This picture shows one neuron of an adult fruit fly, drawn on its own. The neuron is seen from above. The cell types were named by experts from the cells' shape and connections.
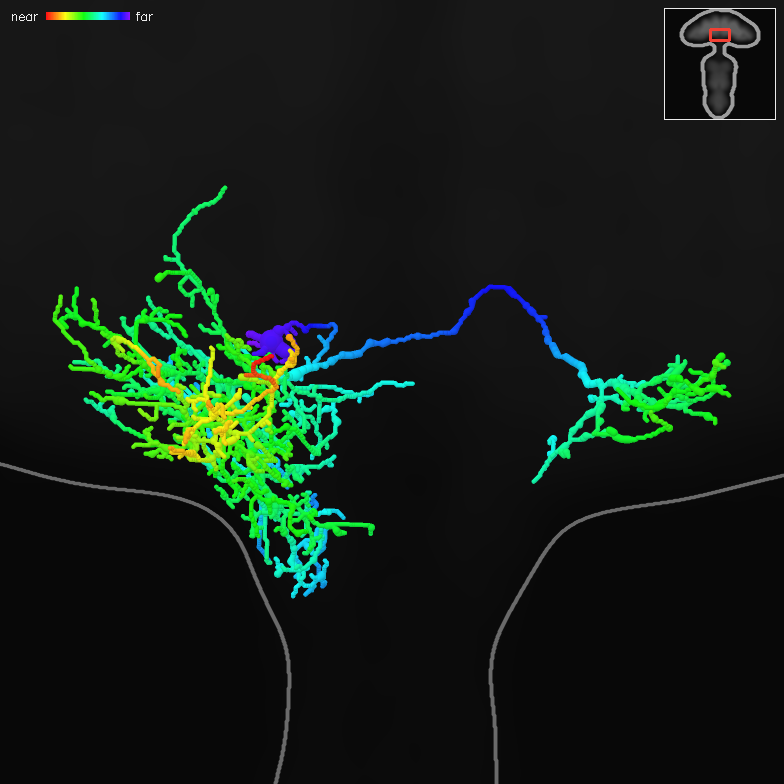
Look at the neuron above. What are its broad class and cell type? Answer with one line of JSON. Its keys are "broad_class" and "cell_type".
{"broad_class": "central-brain intrinsic neuron", "cell_type": "GNG530"}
